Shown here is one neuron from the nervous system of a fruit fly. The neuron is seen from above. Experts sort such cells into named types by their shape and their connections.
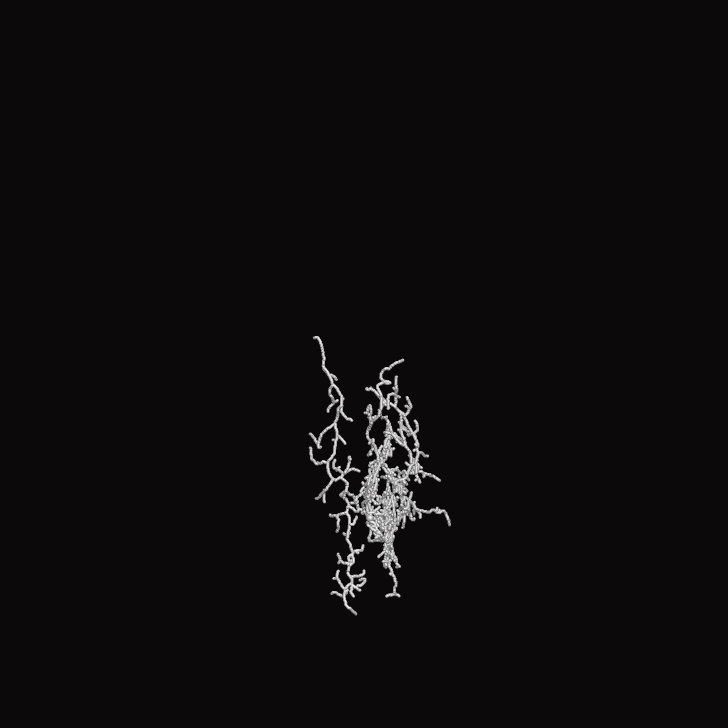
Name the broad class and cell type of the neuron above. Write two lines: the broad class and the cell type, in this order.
nerve-cord intrinsic neuron
INXXX315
